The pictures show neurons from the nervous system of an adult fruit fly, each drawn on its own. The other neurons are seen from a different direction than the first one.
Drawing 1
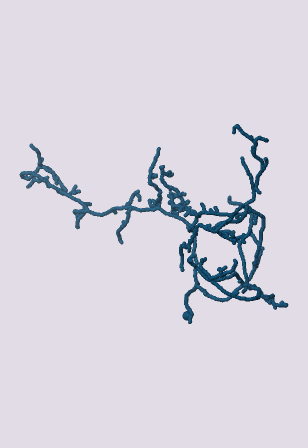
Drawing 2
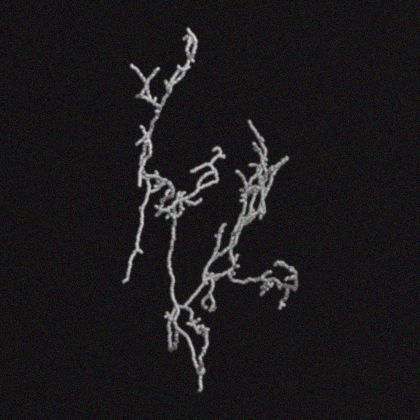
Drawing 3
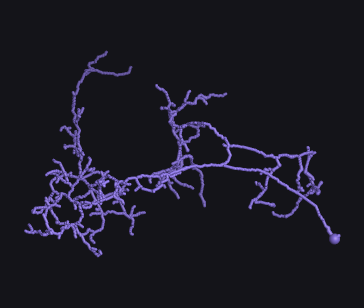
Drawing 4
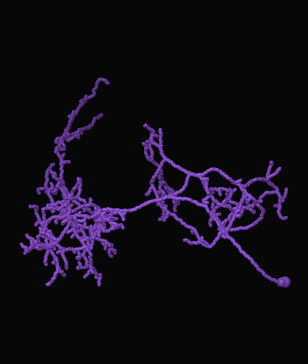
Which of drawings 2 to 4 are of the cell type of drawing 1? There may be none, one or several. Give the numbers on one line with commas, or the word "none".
2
